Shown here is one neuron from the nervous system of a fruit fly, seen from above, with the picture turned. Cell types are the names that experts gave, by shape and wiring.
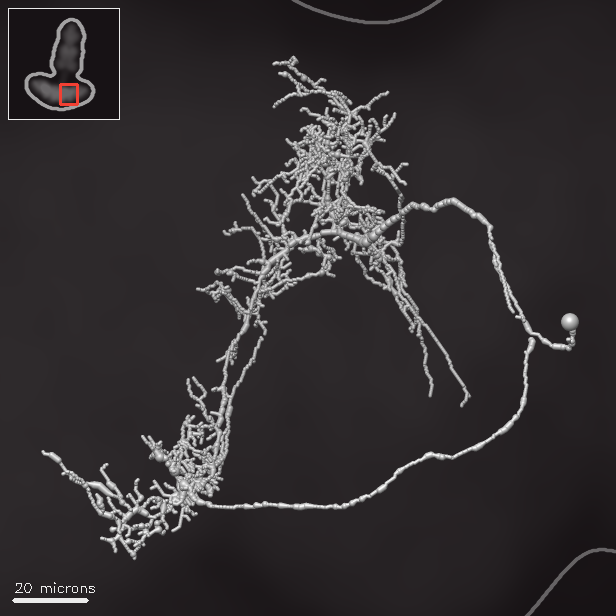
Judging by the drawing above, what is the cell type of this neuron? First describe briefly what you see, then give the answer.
The cell body is on the right of the picture. By the scale bar it is about 150 microns wide in this view. More than a hundred branch ends can be seen. Its broad class is central-brain intrinsic neuron. The cell type is LAL055.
